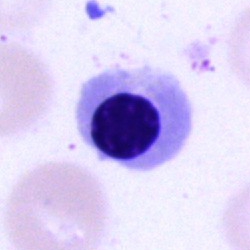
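Erythroblast in the centre of the field. Outline first: roughly round, with a smooth edge. Next, the nucleus sits off-centre, leaving the cytoplasm widest toward the upper right. Then the chromatin, which is dark and densely clumped. Last, no vacuoles are seen in the cytoplasm.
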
